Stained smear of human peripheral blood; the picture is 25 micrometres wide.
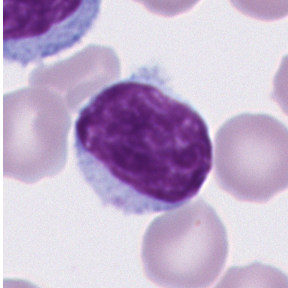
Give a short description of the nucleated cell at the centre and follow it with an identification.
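Pale blue cytoplasm surrounds the nucleus. The chromatin is dark purple and clumped, with paler streaks between the clumps. The nucleus, oval in outline and about 12 by 9 micrometres, lies off-centre toward the upper right of the cell. Fine, hair-like projections line the cell margin, most visible at the top. The cell is a typical lymphocyte.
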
